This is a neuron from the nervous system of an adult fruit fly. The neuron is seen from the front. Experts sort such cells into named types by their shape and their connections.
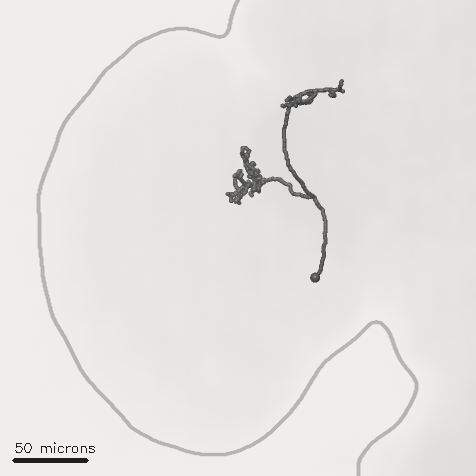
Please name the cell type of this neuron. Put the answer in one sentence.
The cell type is LC16.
